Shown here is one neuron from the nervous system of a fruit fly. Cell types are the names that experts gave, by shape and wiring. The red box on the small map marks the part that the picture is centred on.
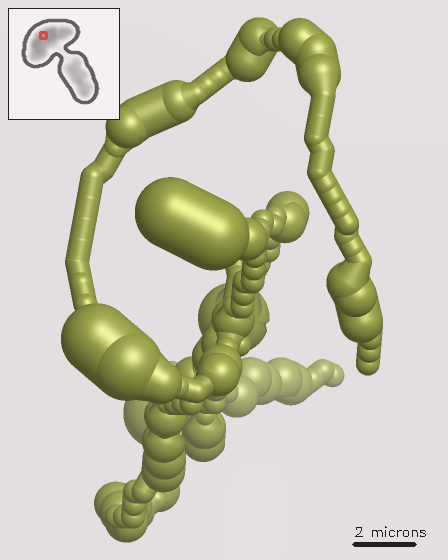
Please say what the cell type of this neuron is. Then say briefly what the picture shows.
It is of cell type ORN_VM6v. This is a sensory neuron entering the brain. It lies in the brain. The drawing shows no cell body. It has a dozen or fewer branch ends.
